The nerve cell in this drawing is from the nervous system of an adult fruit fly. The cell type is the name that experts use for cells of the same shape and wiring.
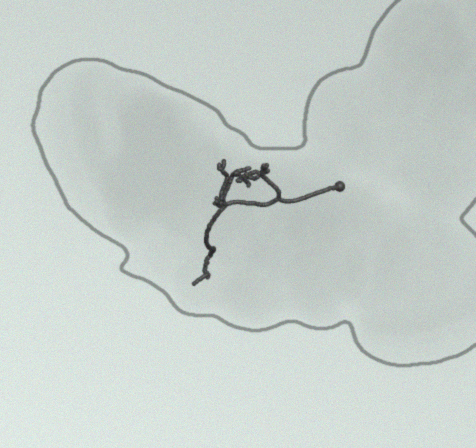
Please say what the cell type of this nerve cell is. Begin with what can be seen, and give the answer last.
The cell body can be seen on the right of the picture. As drawn here it is about as wide as it is tall. It is a central-brain intrinsic neuron. Its cell type is SMP261.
